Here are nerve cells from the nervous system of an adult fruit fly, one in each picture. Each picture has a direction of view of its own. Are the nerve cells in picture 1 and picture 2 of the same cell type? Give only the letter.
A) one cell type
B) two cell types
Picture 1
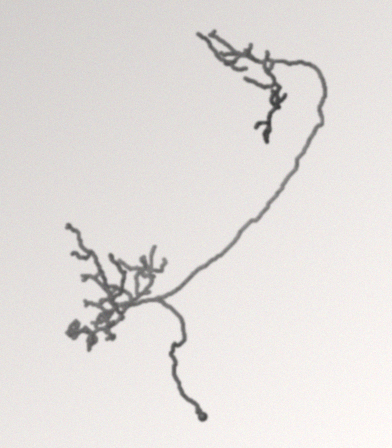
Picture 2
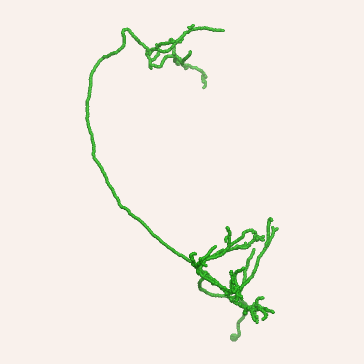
A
